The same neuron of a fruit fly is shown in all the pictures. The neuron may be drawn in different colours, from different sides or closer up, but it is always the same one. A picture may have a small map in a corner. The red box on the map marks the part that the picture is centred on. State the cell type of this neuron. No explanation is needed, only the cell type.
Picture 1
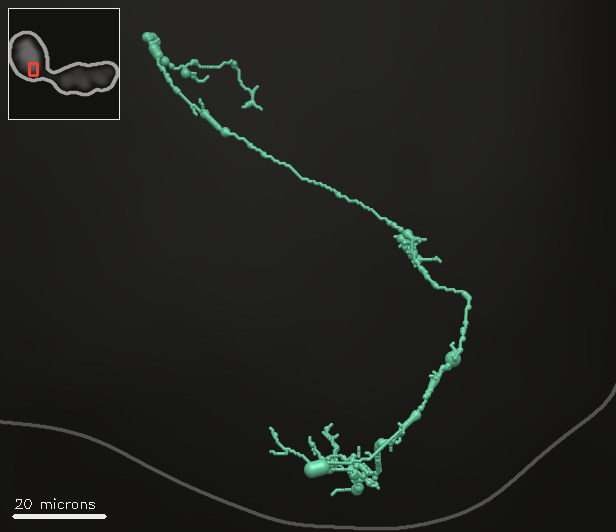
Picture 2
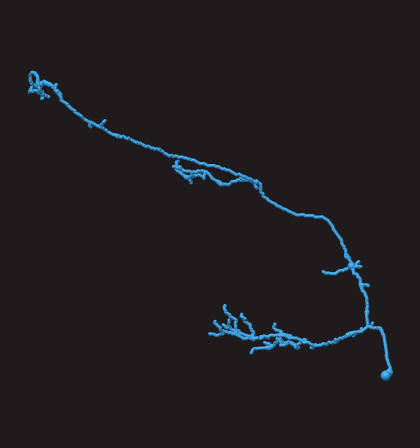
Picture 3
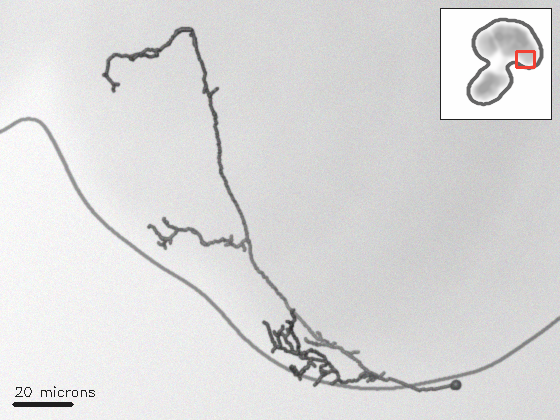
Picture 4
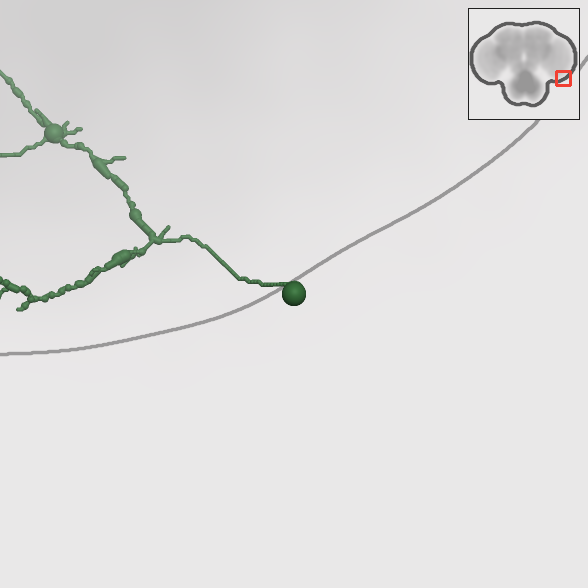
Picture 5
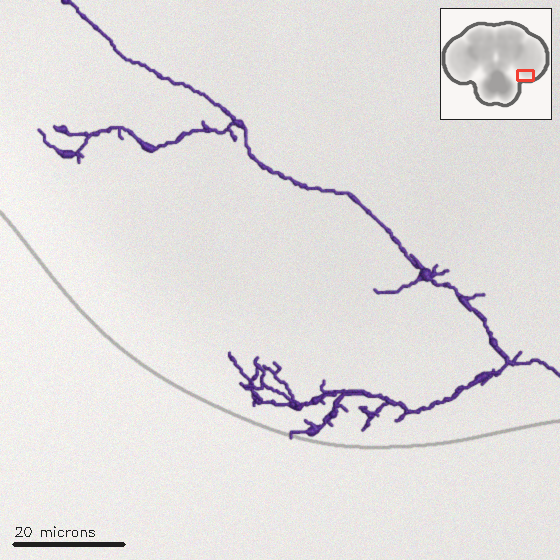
TmY9b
